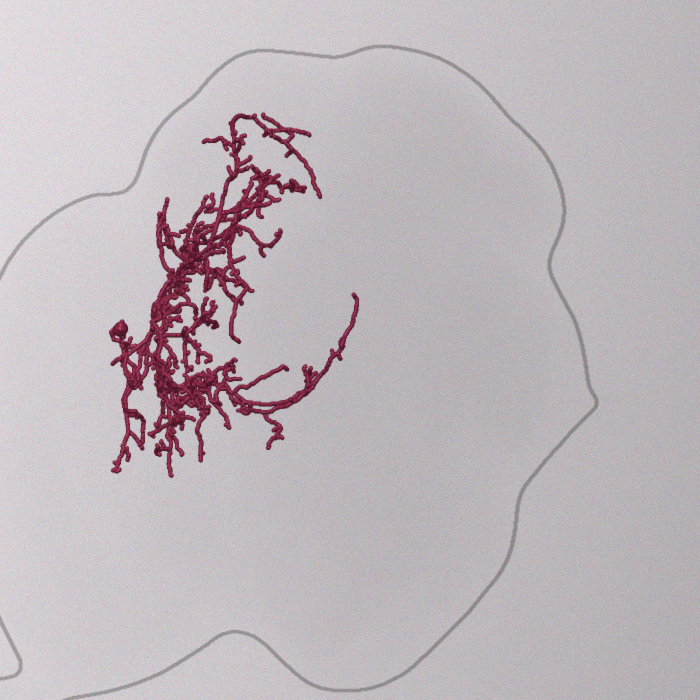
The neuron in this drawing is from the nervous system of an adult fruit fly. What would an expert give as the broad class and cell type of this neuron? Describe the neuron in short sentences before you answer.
As drawn here it is taller than it is wide. Its broad class is central-brain intrinsic neuron. It is of cell type PLP177.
